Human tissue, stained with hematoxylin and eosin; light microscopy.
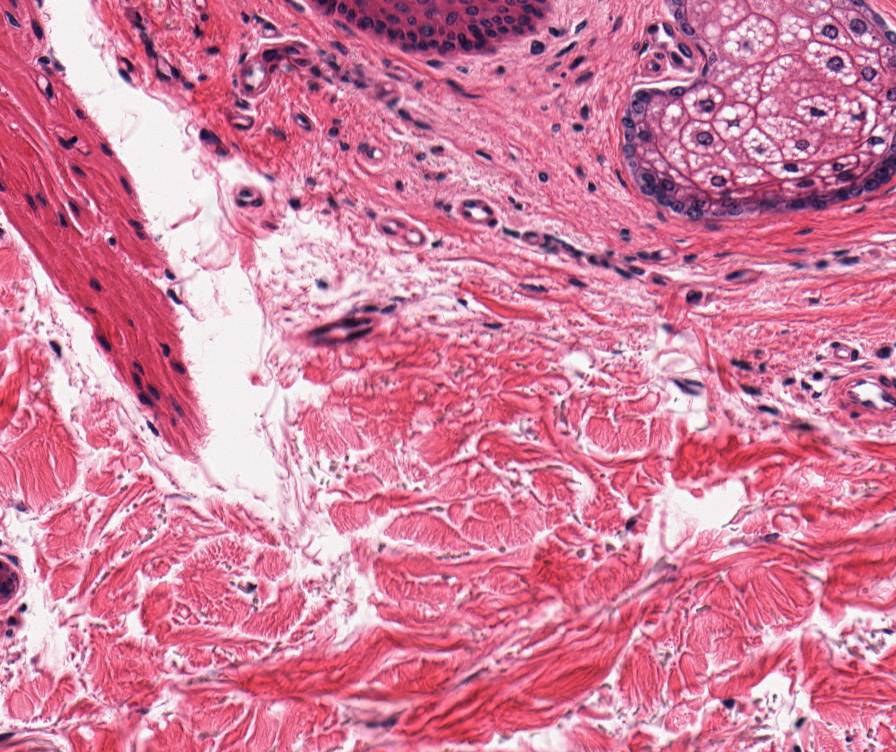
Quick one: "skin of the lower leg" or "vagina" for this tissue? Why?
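Skin of the lower leg. What decides it is the sebaceous gland lobule at the upper right: pale, finely vacuolated cells with central round nuclei, edged by a thin rim of small cells with dark nuclei. Also present are the edge of a crowded, deep purple epithelial structure at the top centre and, at the upper left, a band of muscle running diagonally downward with elongated nuclei along its length.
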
